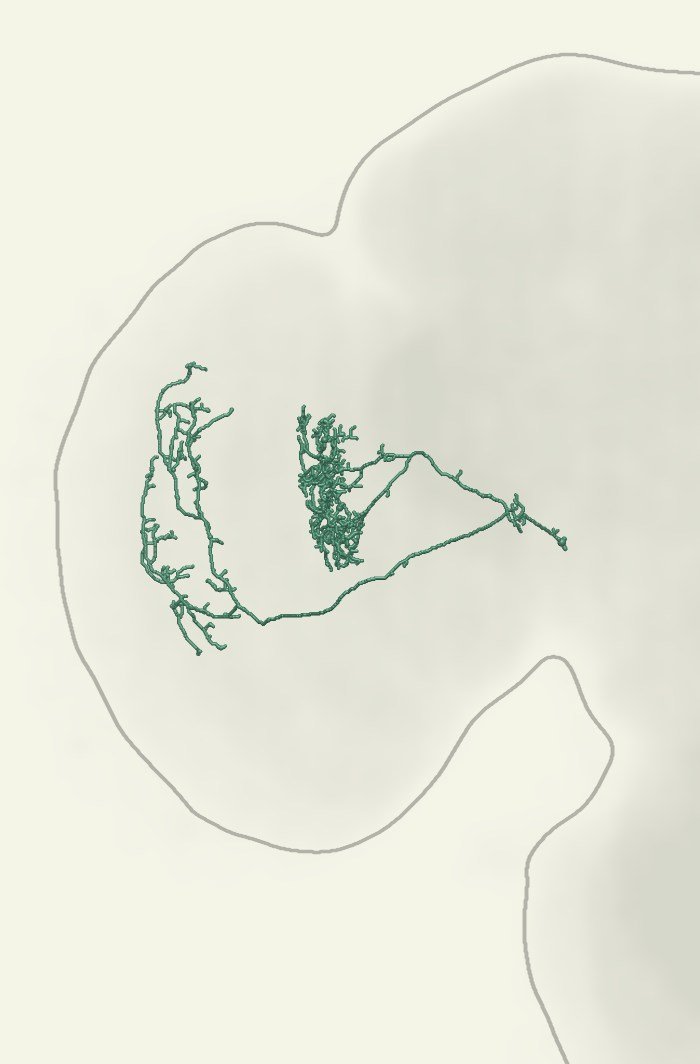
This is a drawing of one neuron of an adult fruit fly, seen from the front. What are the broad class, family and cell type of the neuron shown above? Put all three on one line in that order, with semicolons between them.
optic-lobe intrinsic neuron; MeLo; MeLo14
